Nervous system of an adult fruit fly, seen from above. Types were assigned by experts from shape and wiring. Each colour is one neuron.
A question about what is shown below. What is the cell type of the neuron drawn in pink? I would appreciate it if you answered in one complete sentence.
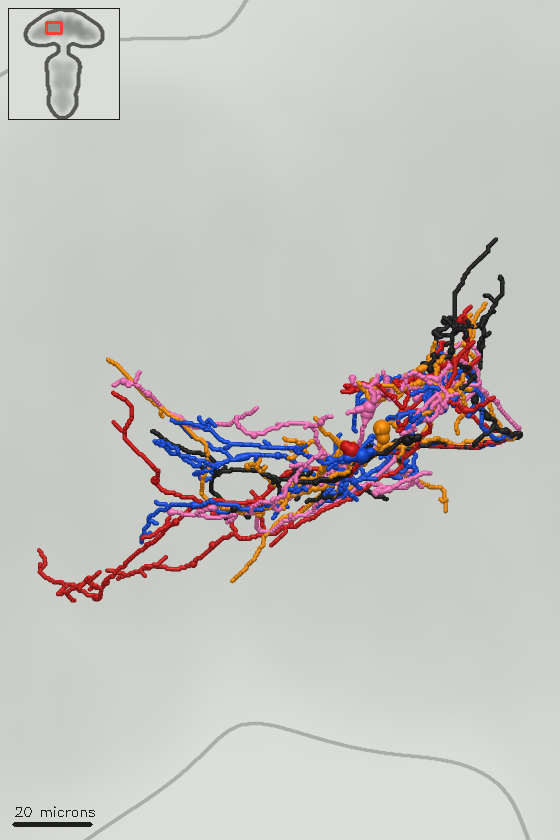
This neuron is assigned to the cell type CB4023.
